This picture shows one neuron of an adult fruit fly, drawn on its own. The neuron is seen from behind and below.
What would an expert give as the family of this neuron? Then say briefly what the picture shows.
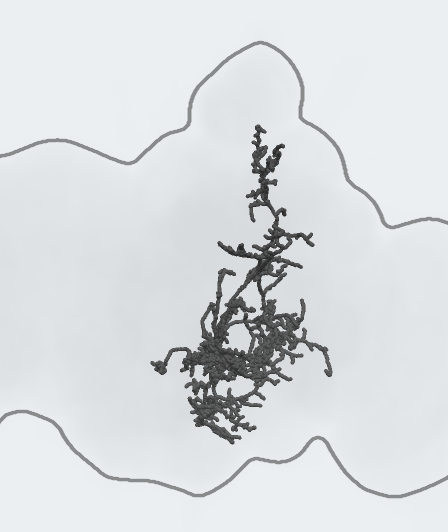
Its family is hemilineage 10B. This is a nerve-cord intrinsic neuron. The picture shows dozens of branch ends. In this view it is taller than it is wide.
